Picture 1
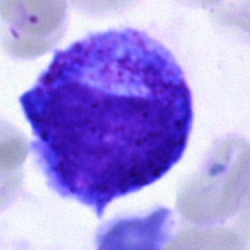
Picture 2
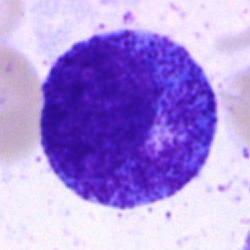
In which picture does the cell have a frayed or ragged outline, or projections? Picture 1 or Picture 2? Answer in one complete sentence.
What Picture 1 shows is a cell with a rough edge.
